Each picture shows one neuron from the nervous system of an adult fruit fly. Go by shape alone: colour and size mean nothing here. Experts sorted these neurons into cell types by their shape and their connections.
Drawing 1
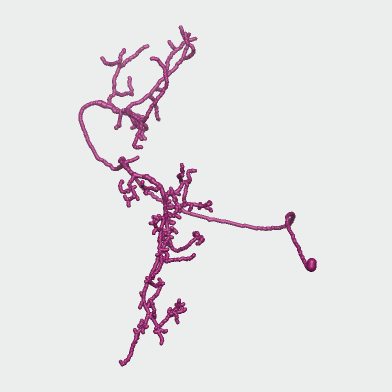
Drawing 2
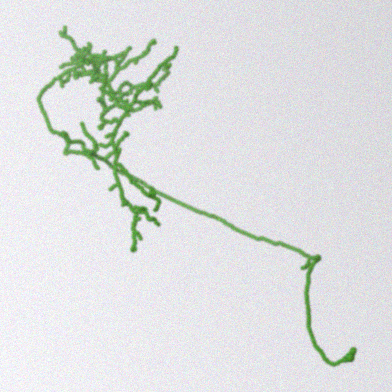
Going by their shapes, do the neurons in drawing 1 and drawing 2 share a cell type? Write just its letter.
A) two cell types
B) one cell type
A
